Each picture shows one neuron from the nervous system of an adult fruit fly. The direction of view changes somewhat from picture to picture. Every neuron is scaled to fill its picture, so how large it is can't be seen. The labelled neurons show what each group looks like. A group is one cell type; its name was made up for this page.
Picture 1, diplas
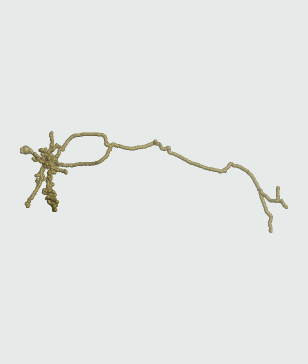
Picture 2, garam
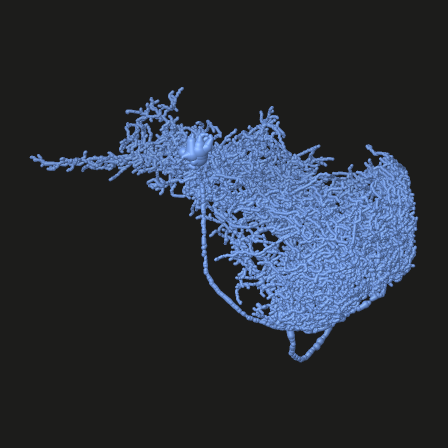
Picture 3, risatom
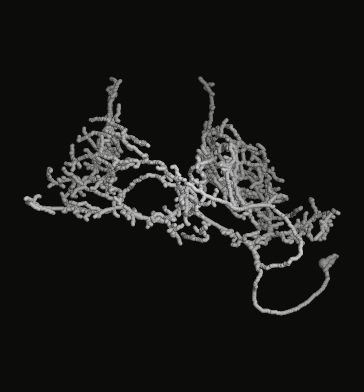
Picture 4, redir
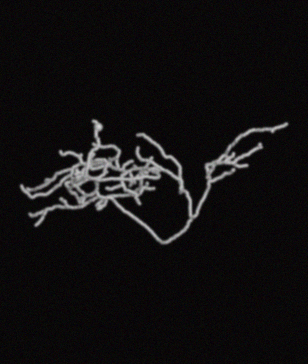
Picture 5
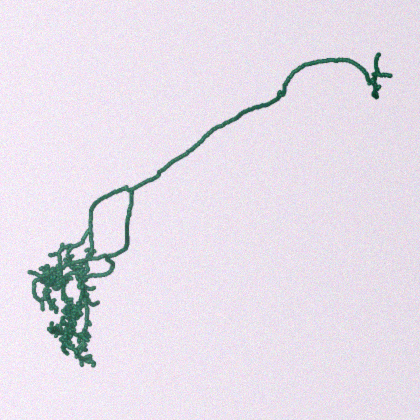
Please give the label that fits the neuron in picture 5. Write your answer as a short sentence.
It belongs to diplas.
